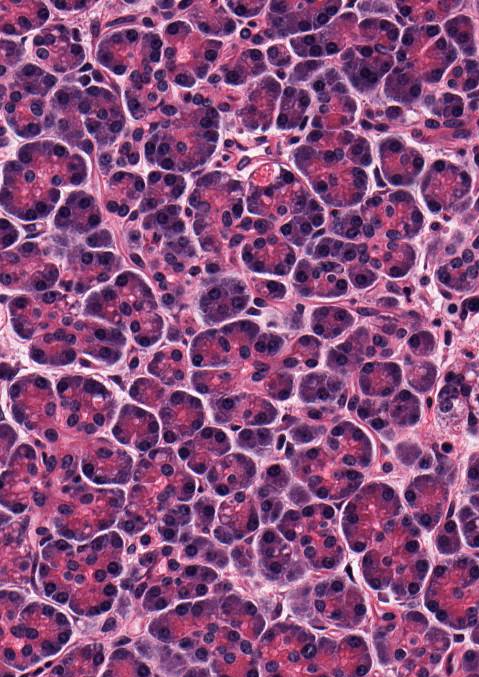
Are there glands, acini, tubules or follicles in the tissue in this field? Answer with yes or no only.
Yes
